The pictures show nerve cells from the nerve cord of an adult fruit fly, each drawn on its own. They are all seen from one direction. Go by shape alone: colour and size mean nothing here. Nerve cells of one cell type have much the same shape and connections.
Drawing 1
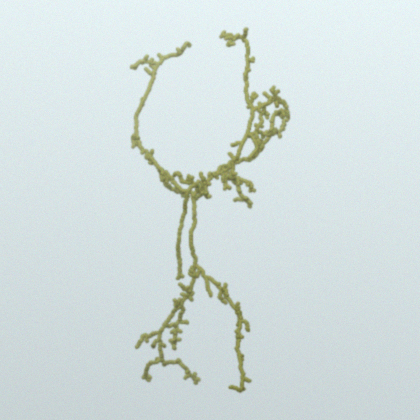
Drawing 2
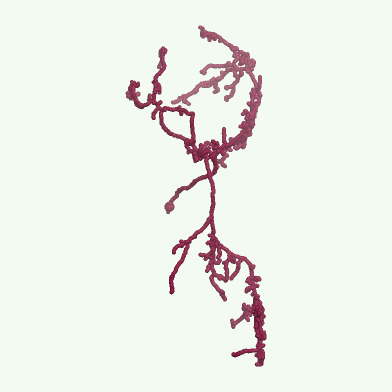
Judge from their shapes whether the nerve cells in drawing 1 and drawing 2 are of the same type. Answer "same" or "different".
different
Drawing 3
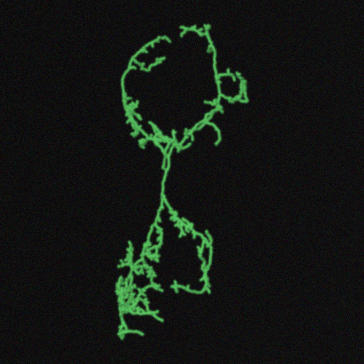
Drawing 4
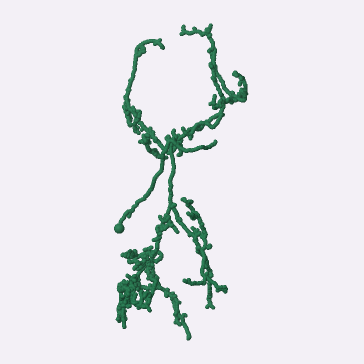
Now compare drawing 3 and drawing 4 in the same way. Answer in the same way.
same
